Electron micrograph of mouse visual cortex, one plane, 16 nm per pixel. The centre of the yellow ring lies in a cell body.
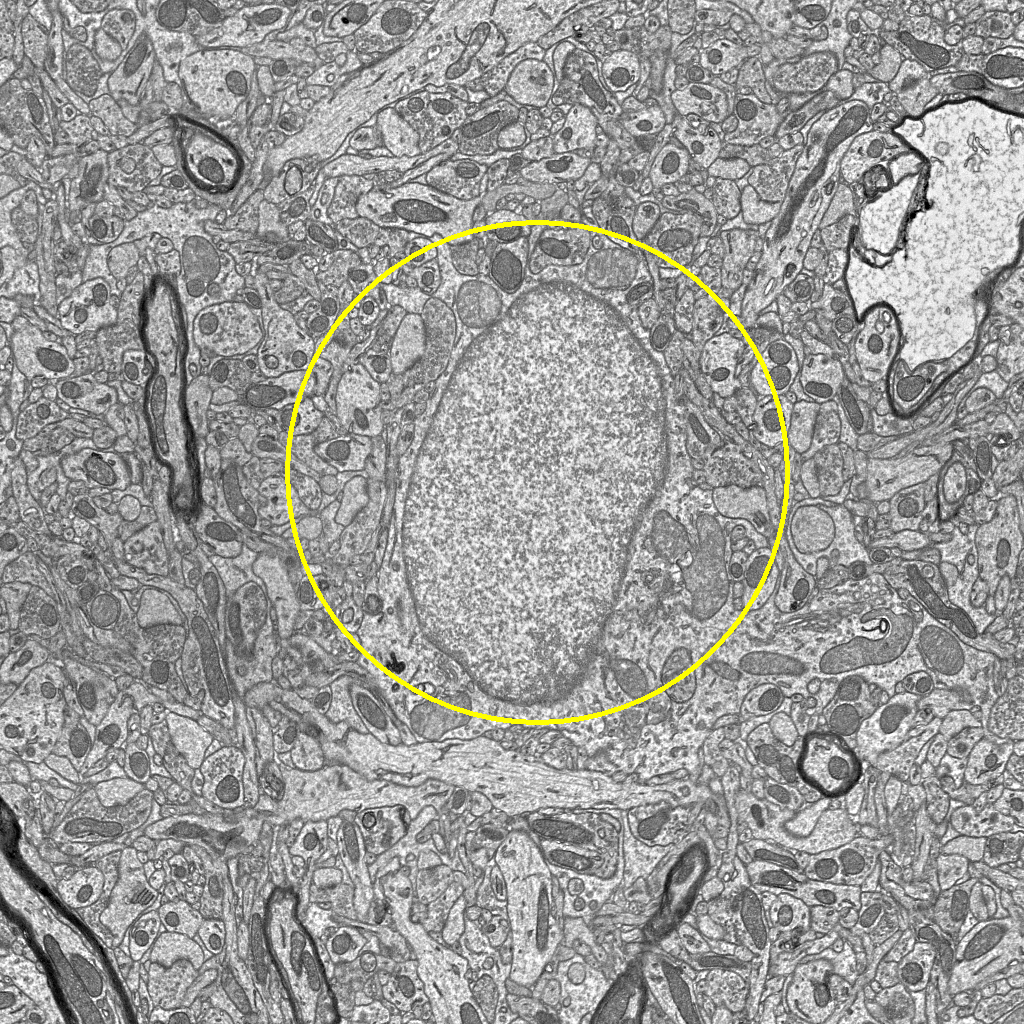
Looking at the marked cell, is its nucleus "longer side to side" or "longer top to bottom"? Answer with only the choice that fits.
Longer top to bottom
